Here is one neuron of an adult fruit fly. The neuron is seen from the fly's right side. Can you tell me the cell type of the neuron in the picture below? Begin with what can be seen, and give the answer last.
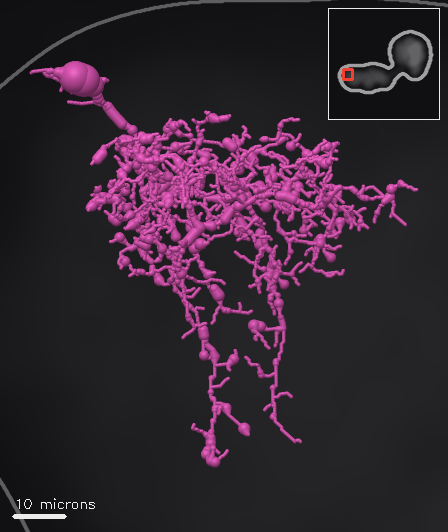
By the scale bar it is about 80 microns tall in this view. In this view it is about as wide as it is tall. It is a nerve-cord intrinsic neuron. The cell type is INXXX271.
